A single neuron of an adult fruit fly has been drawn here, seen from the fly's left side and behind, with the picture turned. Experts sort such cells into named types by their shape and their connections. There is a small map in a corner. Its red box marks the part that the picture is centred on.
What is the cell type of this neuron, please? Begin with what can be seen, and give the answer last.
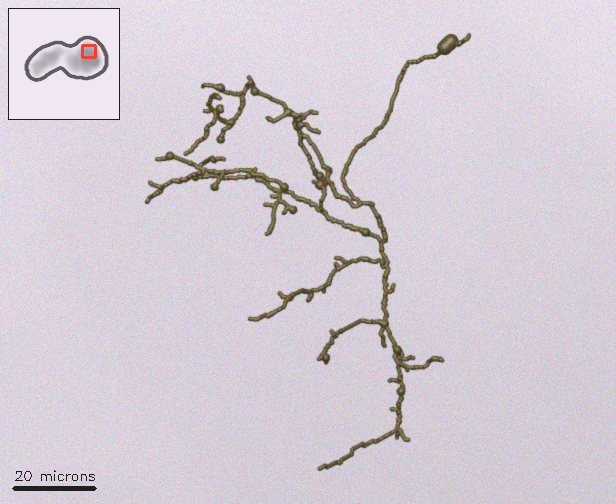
Its cell body lies at the upper right of the picture. By the scale bar it is about 110 microns tall in this view. Dozens of branch ends can be seen. It is a central-brain intrinsic neuron. It is of cell type CB2702.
